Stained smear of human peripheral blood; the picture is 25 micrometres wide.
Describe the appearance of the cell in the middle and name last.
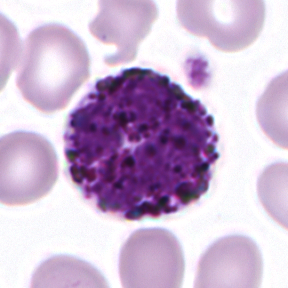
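Look at how the cell is packed with coarse, dark purple granules. They vary clearly in size, and they lie over the whole cell, right across its centre. The nucleus is largely hidden beneath them, so you cannot trace its shape. This cell is a basophil.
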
